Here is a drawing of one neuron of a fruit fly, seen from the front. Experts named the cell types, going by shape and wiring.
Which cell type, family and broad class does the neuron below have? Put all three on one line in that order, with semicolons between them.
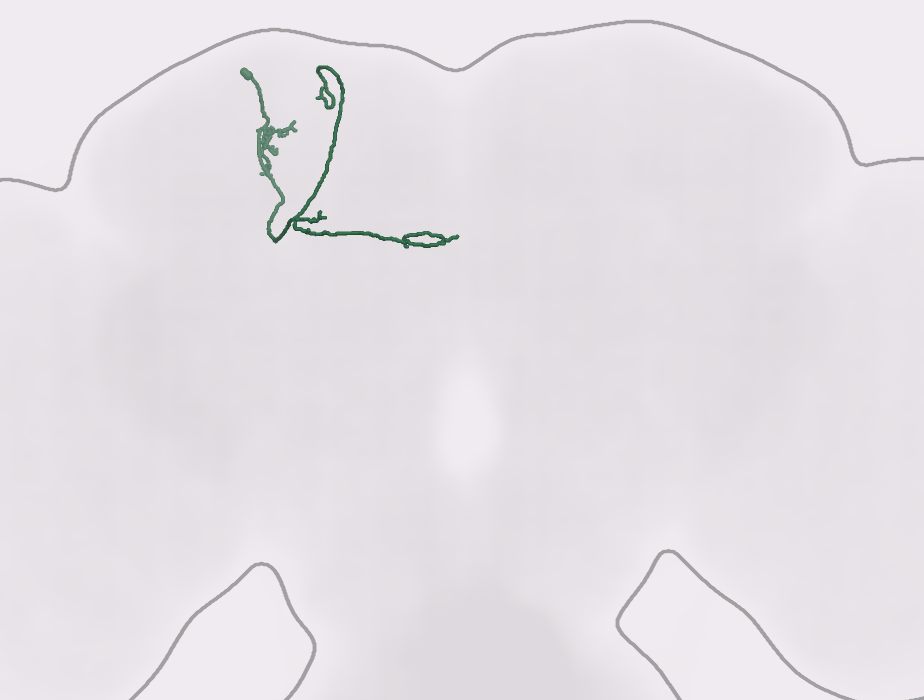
KCa'b'-m; class Kenyon Cell; central-brain intrinsic neuron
